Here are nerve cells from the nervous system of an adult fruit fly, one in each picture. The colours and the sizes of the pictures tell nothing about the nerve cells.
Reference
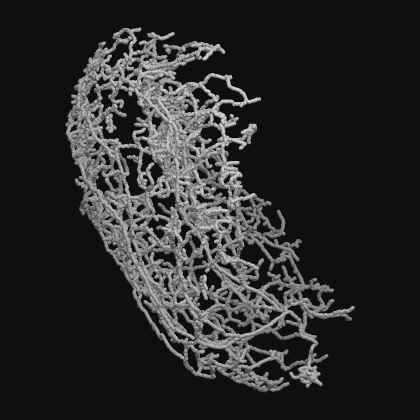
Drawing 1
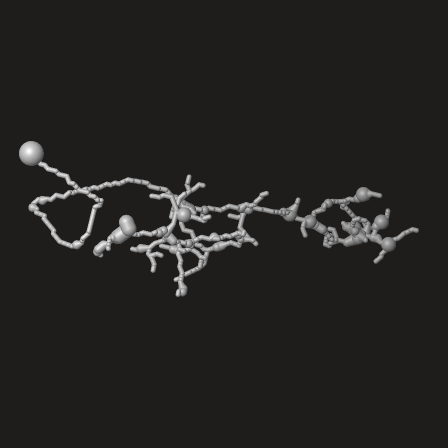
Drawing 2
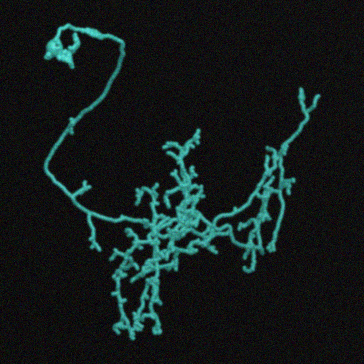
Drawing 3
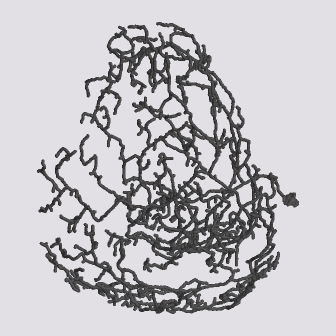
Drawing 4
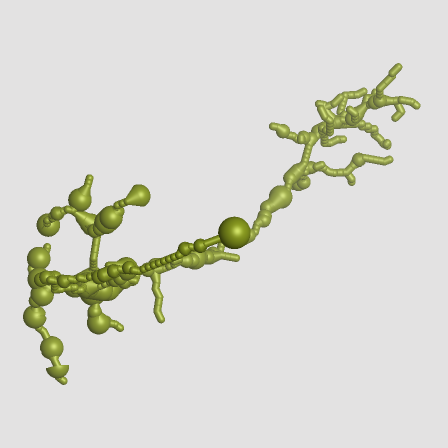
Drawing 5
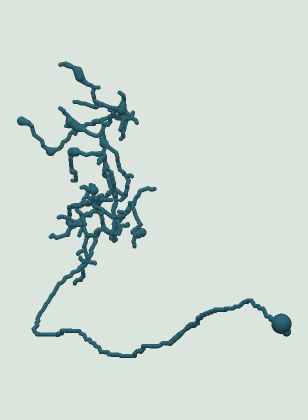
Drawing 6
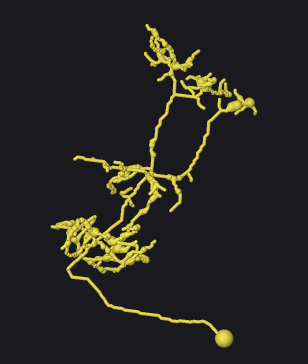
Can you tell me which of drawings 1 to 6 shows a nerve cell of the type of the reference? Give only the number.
3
